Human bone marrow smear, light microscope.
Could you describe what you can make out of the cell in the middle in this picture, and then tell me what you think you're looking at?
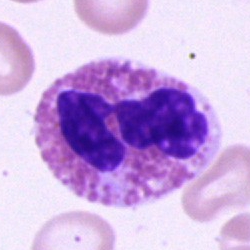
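Starting with the outline, it is smooth and oval, wider than it is tall. Moving to the nucleus, two lobes lie side by side, one left and one right, with dense, dark purple, clumped chromatin. The granules come next; they lie around the nucleus without covering it. Ending the check: this cell is an eosinophil.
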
